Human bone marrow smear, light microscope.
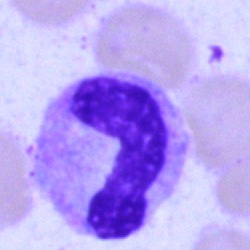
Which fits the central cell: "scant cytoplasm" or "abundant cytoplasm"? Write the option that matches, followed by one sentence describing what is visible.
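Abundant cytoplasm. The cytoplasm is plentiful and pale lilac-pink.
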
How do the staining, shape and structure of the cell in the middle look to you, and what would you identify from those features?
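Round and smooth, the cell outline frames a nuclear band whose curve opens toward the left side of the cell. The chromatin is dark purple and coarsely clumped, with no visible nucleoli. Cell type: band neutrophil.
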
